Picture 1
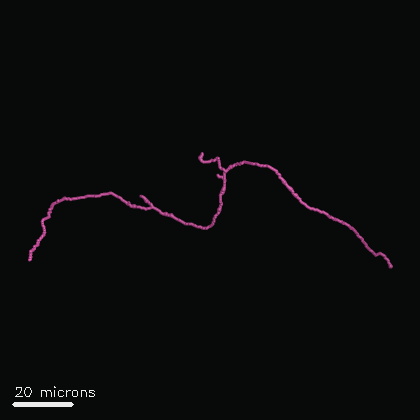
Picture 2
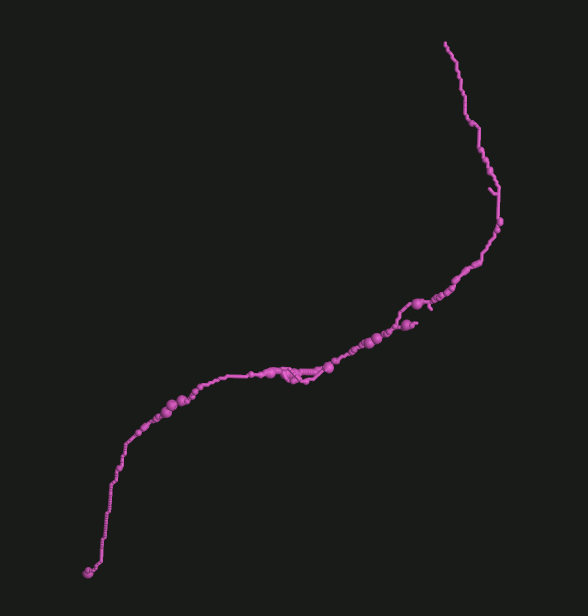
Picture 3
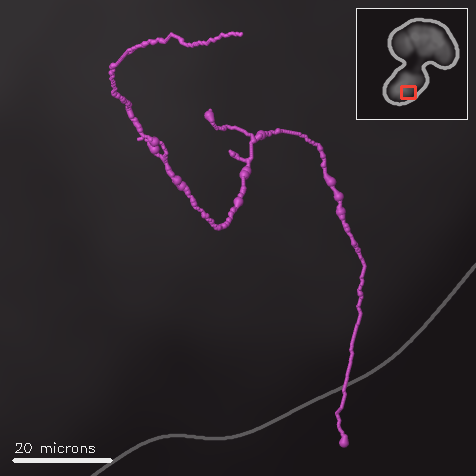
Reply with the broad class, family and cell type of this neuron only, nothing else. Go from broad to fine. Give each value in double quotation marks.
"sensory neuron entering the nerve cord", "class mechanosensory tactile", "SNta35"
